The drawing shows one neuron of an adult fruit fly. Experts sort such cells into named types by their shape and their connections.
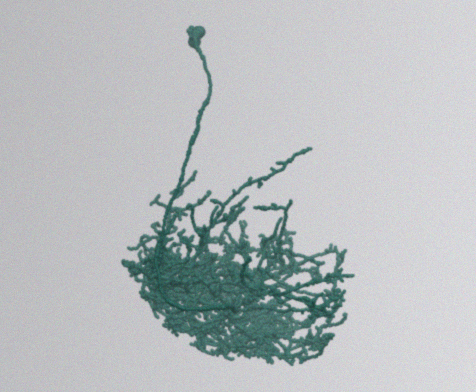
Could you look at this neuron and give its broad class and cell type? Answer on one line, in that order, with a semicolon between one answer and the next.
central-brain intrinsic neuron; AVLP535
